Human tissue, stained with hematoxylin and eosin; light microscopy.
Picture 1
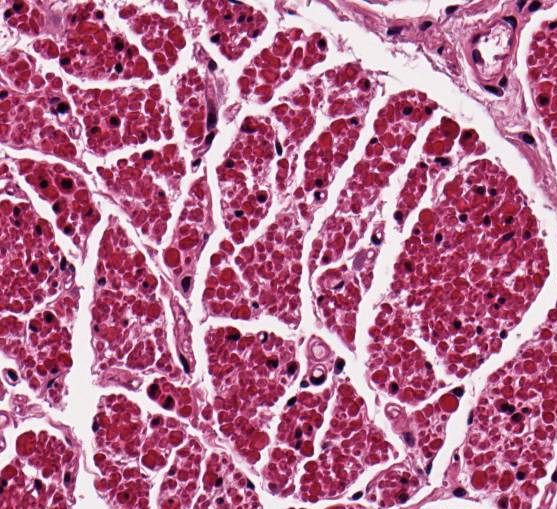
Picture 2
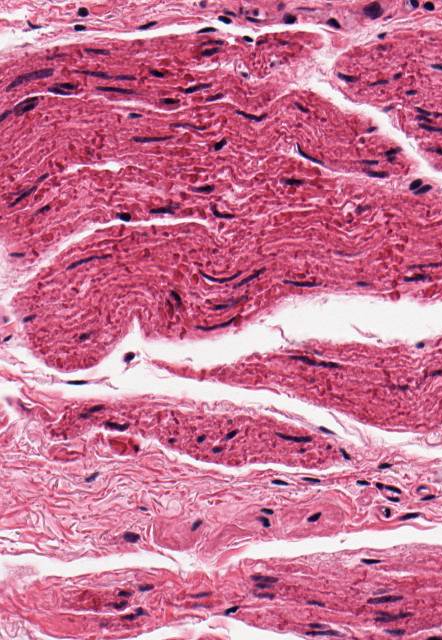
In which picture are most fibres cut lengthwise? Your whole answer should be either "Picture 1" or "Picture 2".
Picture 2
